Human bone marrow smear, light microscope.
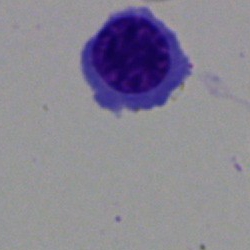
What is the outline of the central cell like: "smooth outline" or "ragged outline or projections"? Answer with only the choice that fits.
Ragged outline or projections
